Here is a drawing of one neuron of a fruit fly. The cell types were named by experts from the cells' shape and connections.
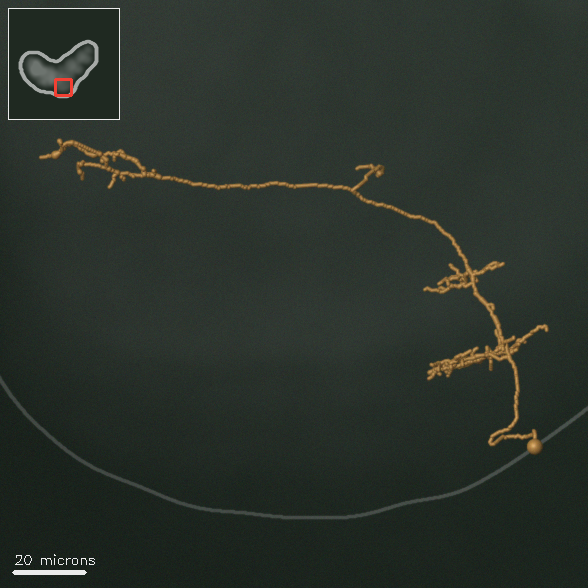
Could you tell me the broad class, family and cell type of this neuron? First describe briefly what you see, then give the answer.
The cell body can be seen at the lower right of the picture. By the scale bar it is about 140 microns wide in this view. Dozens of branch ends can be seen. It is an optic-lobe intrinsic neuron. The family is TmY. It is of cell type TmY13.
